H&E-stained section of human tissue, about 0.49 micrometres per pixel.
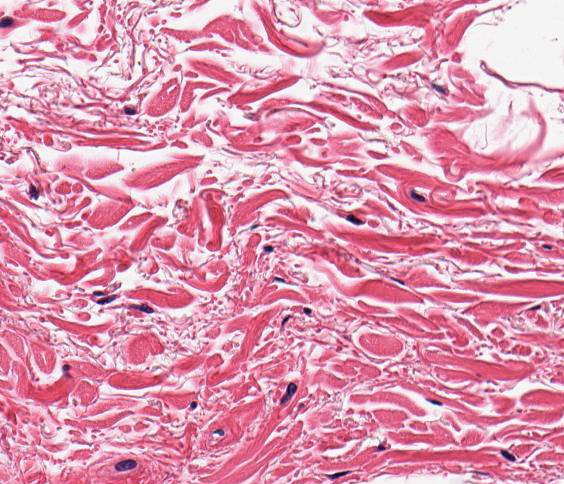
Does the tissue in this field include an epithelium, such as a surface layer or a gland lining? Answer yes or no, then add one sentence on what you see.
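No. The whole field is taken up by pink-staining collagen bundles with no epithelium anywhere.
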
